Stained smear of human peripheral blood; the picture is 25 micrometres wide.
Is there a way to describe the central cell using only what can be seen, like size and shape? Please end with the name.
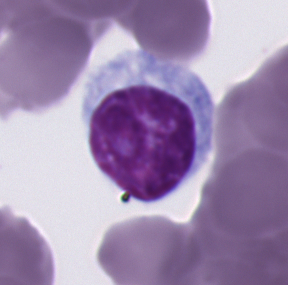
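Outline smooth and rounded; no surface projections. Cell about 13 by 11 micrometres. Nucleus round, about 10 micrometres across, without indentation or lobes. Nucleus occupies about 60% of the cell's area and lies toward the bottom of the cell. Cytoplasm pale blue, its widest band above the nucleus. Name: hairy cell.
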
